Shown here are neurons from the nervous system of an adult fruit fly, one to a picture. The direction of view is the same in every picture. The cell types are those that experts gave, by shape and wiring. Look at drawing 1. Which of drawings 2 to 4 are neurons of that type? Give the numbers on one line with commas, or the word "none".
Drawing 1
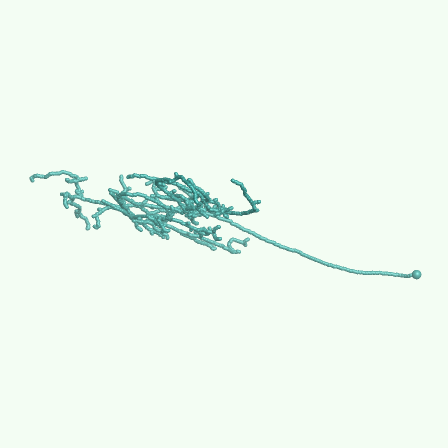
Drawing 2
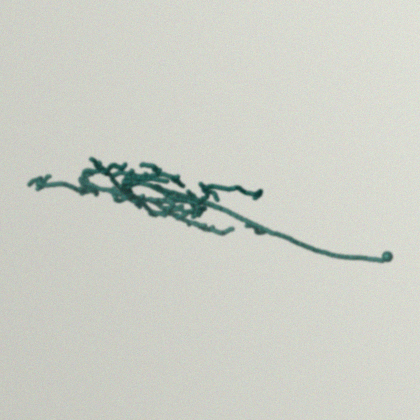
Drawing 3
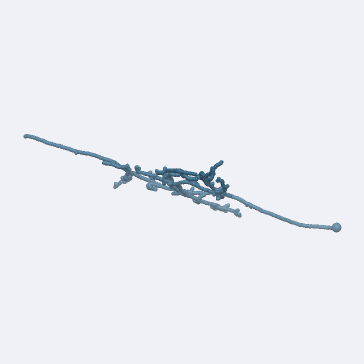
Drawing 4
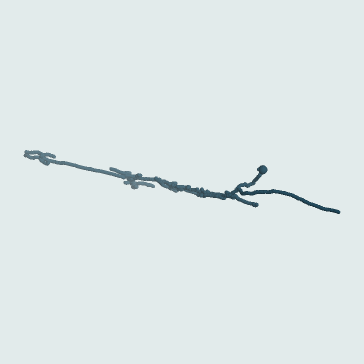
2, 3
